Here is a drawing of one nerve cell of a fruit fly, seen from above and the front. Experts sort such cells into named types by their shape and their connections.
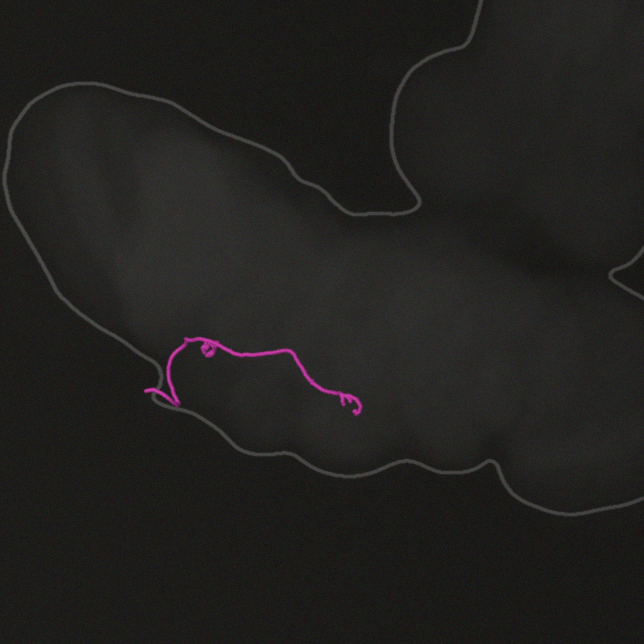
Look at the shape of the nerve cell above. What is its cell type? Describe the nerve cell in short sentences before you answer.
No cell body is drawn. As drawn here it is more than twice as wide as it is tall. Its broad class is sensory neuron entering the brain. The cell type is ORN_DL1.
